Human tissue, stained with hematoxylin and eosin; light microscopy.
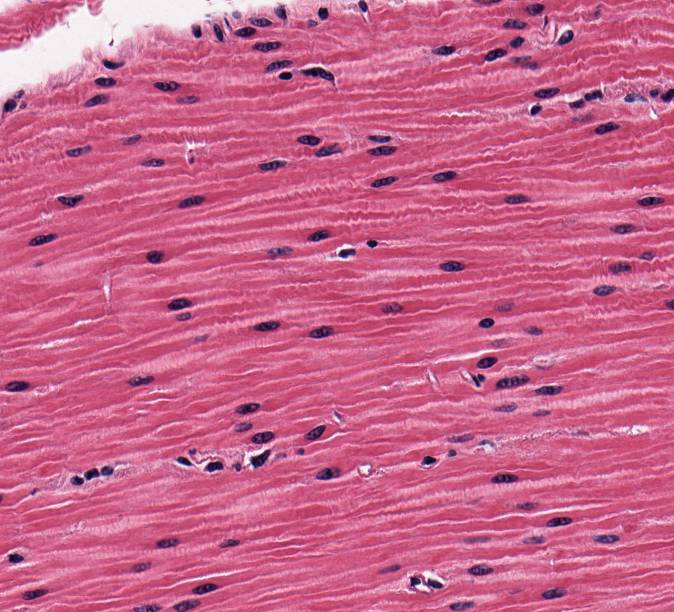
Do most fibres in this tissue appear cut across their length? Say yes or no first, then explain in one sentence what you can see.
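No. Long, closely packed fibres run parallel across the whole field, slanting gently upward from left to right.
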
